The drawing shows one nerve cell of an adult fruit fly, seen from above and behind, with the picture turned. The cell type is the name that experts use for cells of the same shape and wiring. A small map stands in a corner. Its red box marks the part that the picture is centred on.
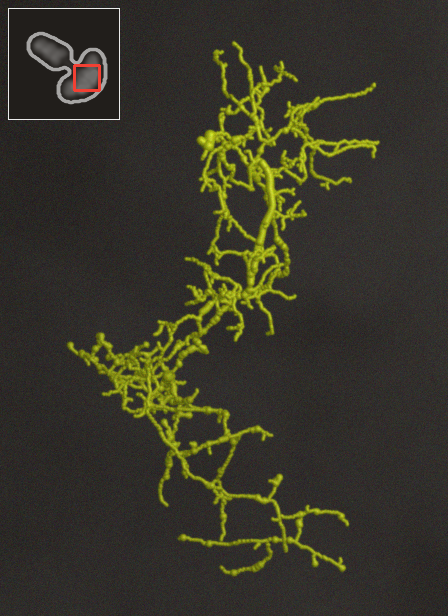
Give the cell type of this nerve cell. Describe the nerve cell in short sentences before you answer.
It lies in the brain. The cell body is at the top of the picture. It is a central-brain intrinsic neuron. The cell type is IB062.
